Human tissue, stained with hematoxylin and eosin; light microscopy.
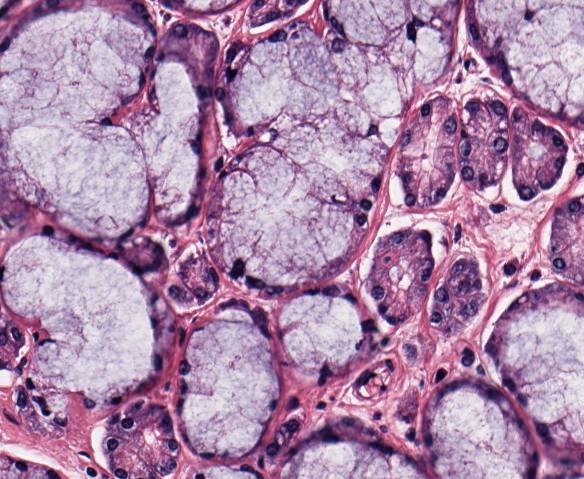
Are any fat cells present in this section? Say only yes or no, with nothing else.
No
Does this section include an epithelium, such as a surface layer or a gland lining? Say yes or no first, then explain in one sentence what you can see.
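Yes. The field is made of closely packed glandular acini separated by thin bands of pink connective tissue.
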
